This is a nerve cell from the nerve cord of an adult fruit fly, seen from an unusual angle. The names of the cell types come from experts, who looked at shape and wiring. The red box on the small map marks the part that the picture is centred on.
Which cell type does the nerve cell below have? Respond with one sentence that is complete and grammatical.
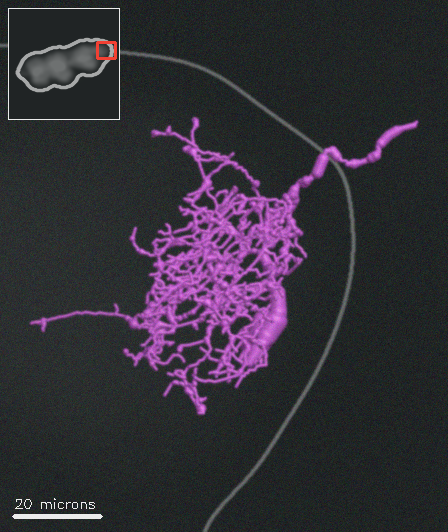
It is INXXX409 that names the cell type of this nerve cell.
